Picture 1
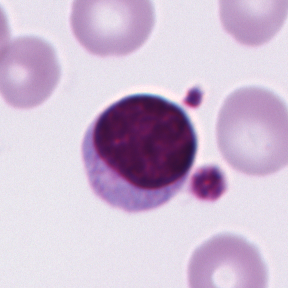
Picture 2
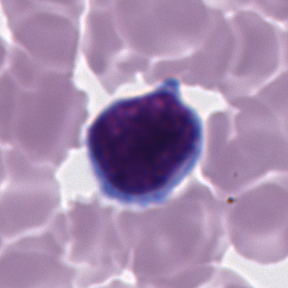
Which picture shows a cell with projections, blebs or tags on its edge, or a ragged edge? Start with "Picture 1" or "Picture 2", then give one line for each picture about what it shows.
Picture 2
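In picture 1: The cell has a smooth, roughly round outline.
In picture 2: A single small rounded bleb projects from the top edge of the cell.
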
